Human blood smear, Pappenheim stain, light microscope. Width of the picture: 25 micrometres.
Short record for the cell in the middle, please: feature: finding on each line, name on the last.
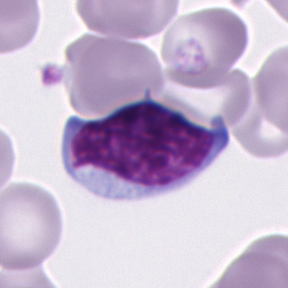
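Nucleus shape: much wider than tall
Nucleoli: none visible
Cytoplasm: no coarse granules
Cell edge: small pointed spike projecting from the top
Name: typical lymphocyte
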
